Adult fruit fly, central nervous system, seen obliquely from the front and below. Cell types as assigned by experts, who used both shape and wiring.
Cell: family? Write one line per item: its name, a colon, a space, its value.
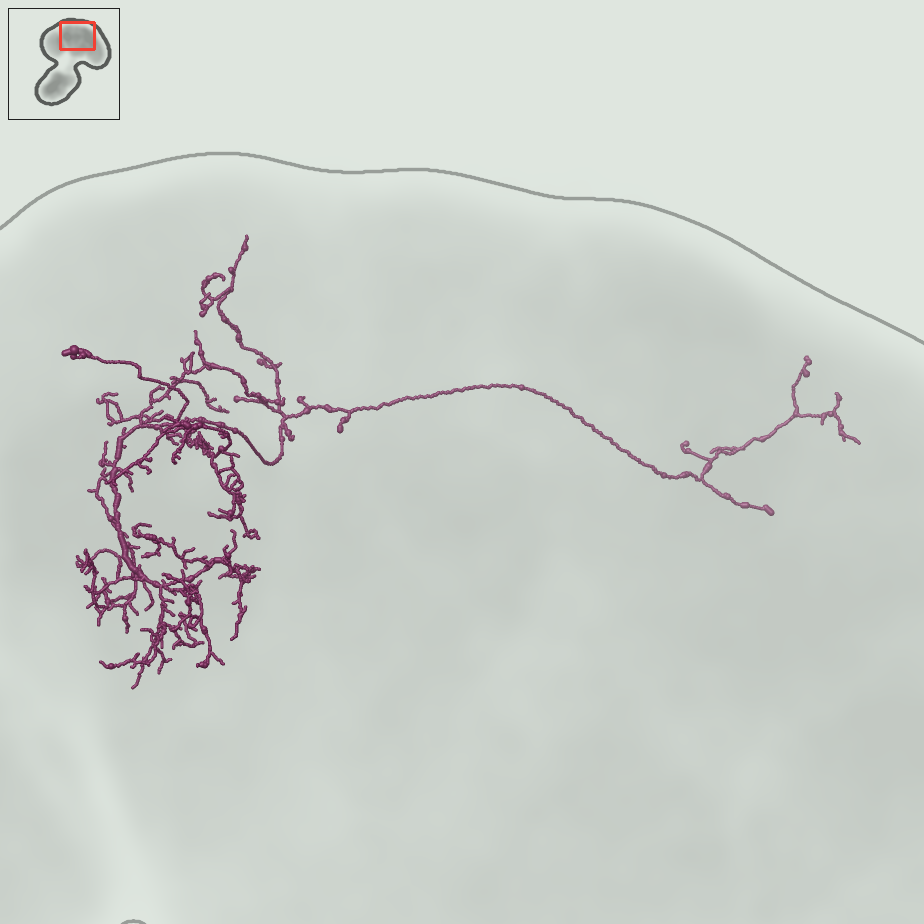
family: hemilineage VLPl&d1_dorsal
